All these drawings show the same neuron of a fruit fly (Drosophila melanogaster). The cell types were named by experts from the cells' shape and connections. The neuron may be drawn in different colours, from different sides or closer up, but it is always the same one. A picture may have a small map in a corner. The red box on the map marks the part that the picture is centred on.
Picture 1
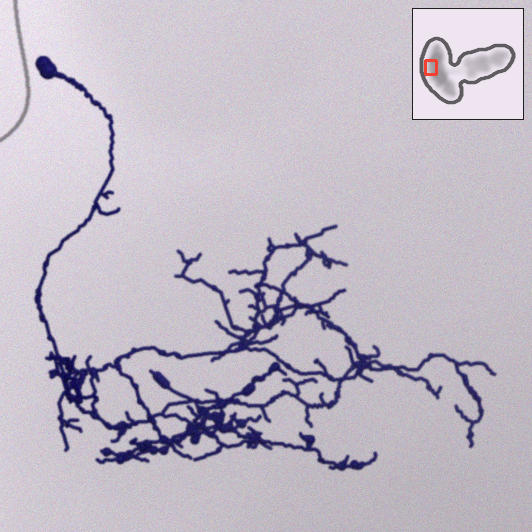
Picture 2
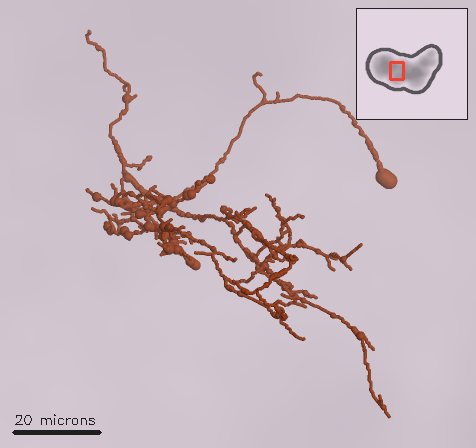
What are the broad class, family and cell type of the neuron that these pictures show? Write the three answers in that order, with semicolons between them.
central-brain intrinsic neuron; hemilineage AOTUv1_medial; LAL043_b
